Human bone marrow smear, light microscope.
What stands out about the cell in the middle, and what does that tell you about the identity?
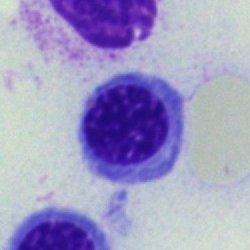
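Chromatin coarse, clumped, dark purple, with paler streaks between clumps; no nucleolus visible. Nucleus off-centre toward upper left, leaving wider cytoplasm band at lower right. Paler cytoplasmic zone against the nucleus, lower right side. Erythroblast.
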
